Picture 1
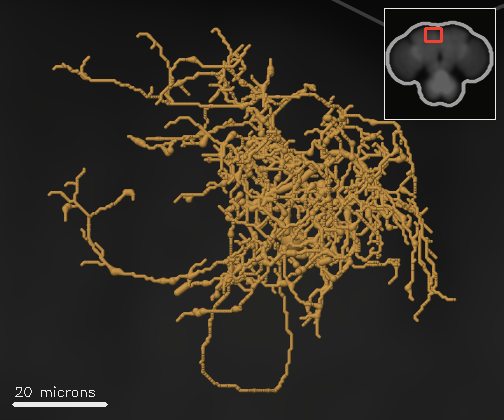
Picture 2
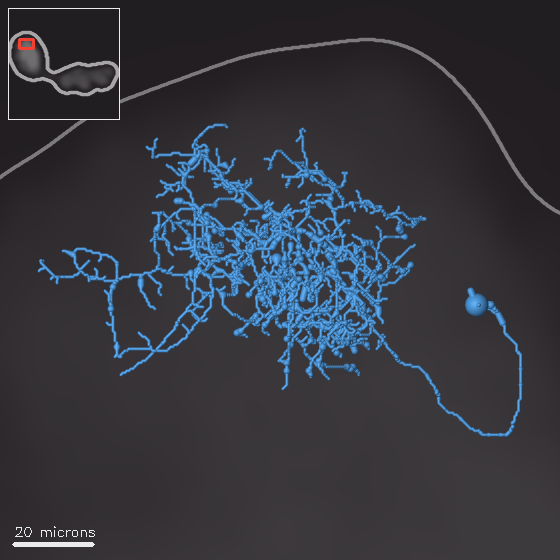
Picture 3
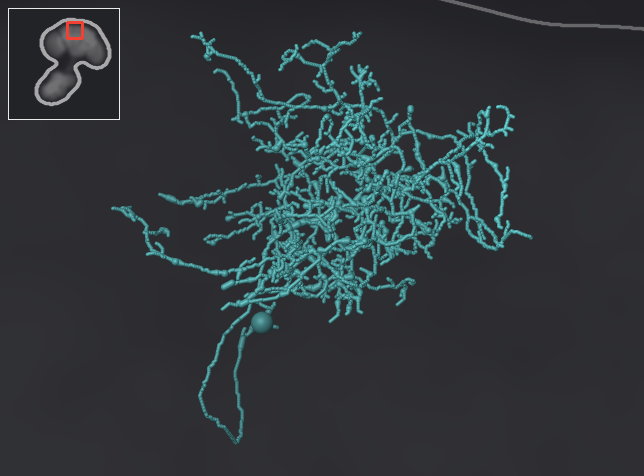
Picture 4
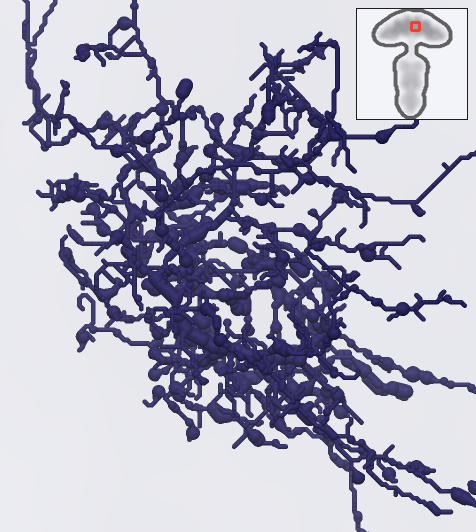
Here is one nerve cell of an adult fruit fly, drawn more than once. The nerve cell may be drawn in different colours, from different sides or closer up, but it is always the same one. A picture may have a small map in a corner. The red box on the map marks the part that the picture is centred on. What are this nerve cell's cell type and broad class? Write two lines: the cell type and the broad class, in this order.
SMP291
central-brain intrinsic neuron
